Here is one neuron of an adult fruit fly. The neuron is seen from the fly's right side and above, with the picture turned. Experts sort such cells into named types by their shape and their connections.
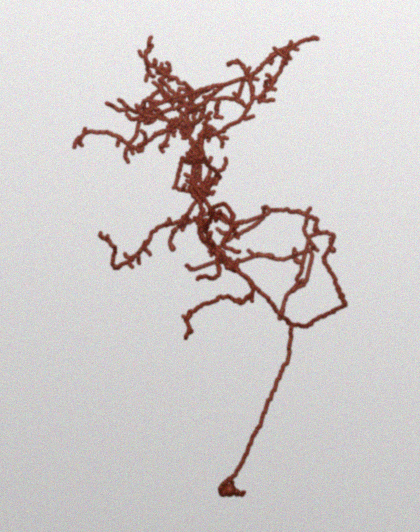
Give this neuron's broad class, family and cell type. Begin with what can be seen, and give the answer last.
The cell body is at the bottom of the picture. Dozens of branch ends can be seen. It is a central-brain intrinsic neuron. The family is hemilineage SMPad2. It is of cell type VES200m.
